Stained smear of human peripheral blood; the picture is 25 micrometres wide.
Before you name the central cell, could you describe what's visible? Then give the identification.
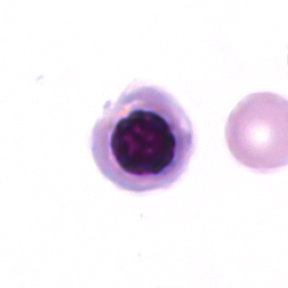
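Outline: a small pale tag projects from the upper left edge of the cell. Chromatin: dense and coarsely clumped. Cytoplasm: a pale lavender-blue rim surrounding the nucleus on all sides. Name: normoblast.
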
